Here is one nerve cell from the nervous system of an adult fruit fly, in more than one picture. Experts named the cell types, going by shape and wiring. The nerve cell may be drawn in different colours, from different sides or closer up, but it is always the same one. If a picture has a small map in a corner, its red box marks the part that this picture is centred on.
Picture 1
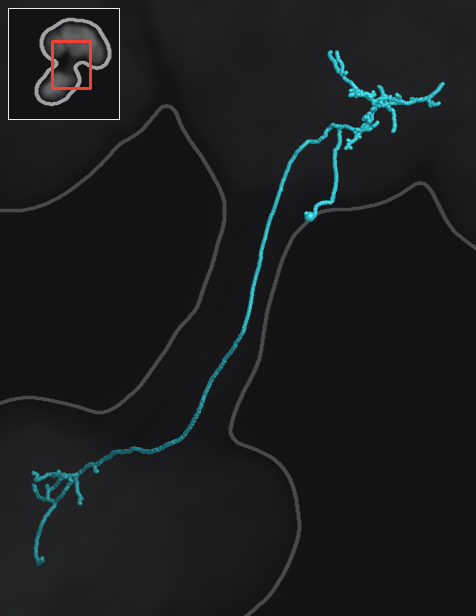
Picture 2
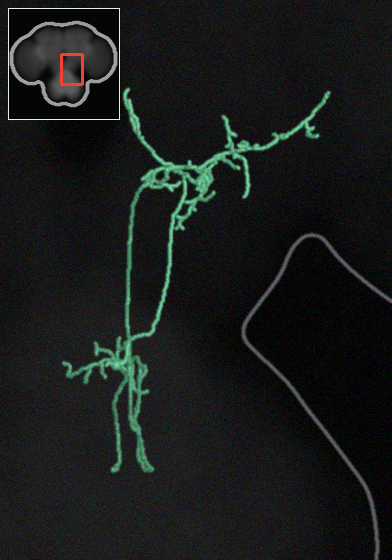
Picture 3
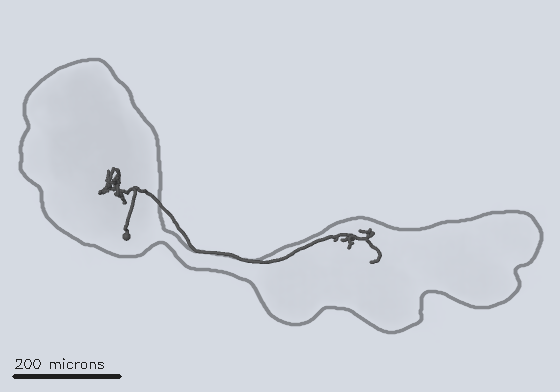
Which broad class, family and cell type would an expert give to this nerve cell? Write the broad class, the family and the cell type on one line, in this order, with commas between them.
descending neuron, hemilineage LB12, DNg06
